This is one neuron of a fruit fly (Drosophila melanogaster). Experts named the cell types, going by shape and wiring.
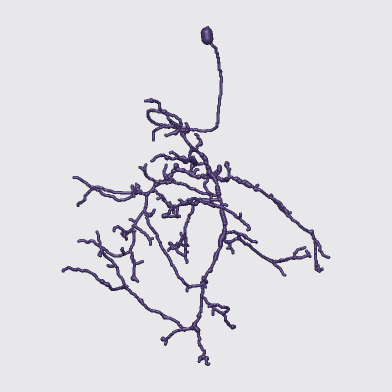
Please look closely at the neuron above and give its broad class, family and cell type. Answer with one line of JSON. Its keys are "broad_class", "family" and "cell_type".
{"broad_class": "nerve-cord intrinsic neuron", "family": "hemilineage 03A", "cell_type": "IN03A078"}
